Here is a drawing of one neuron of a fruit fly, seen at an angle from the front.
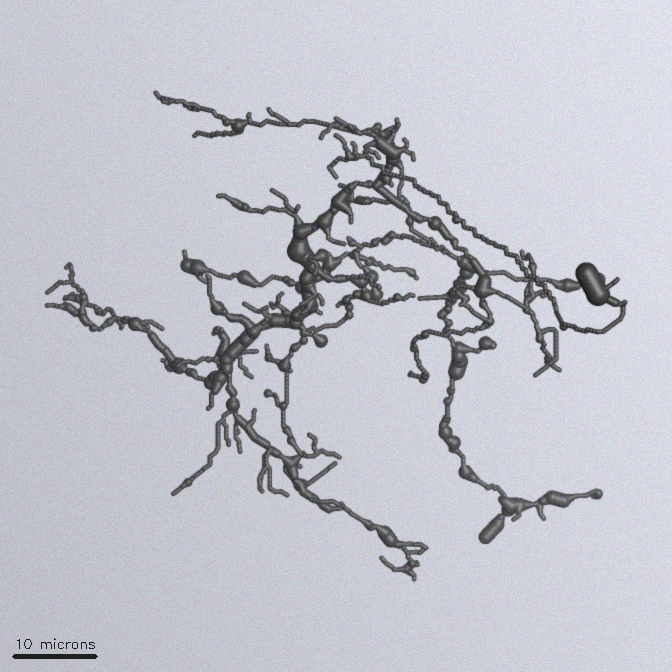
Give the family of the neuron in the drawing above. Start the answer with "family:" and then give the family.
family: hemilineage TRdl_b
